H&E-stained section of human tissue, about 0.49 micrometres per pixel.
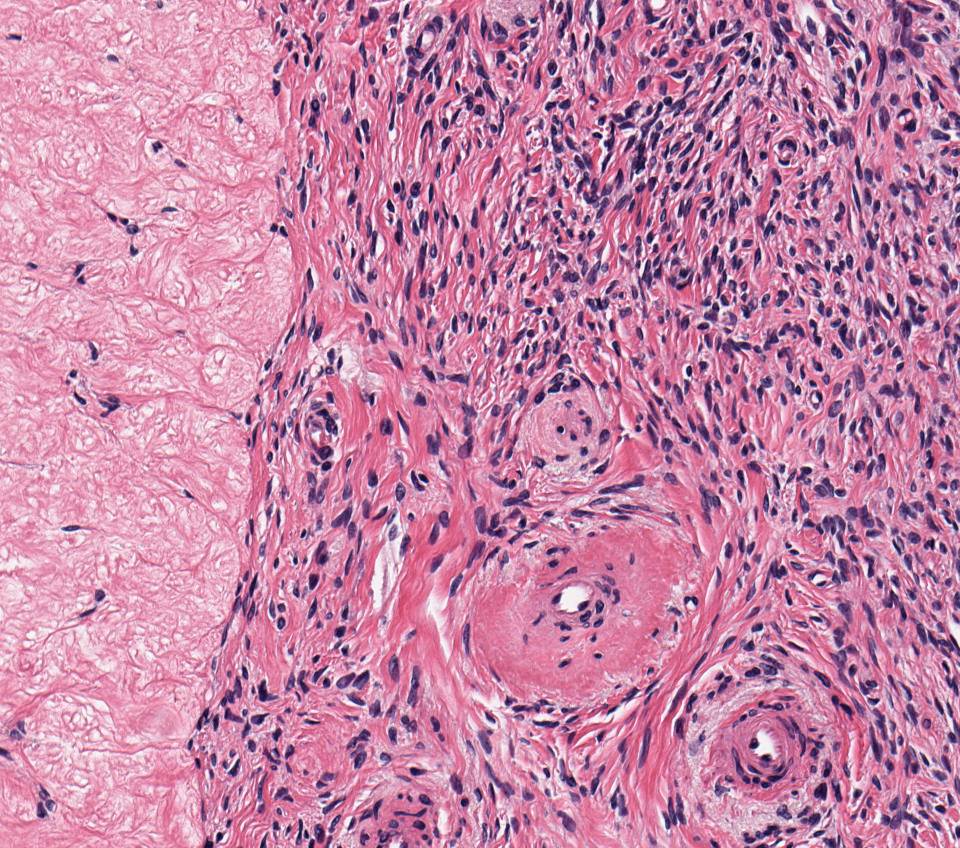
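Ovary, H&E. Layout: a pale, sparsely cellular zone on the left and a densely cellular zone across roughly the right two-thirds. Boundary: sharply defined, running roughly vertically down the field. Cells: spindle-shaped, with elongated dark nuclei and scant cytoplasm. Vessels: thick-walled, with spindle cells layered concentrically around them.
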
